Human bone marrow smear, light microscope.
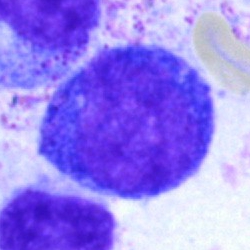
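Proerythroblast at the centre of this stained human bone marrow smear. Notice its round outline, and how the nucleus fills almost the whole cell, leaving only a scant rim of cytoplasm. Look closely at the chromatin: it is finely granular rather than coarsely clumped. You will find no distinct granules over the cell.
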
